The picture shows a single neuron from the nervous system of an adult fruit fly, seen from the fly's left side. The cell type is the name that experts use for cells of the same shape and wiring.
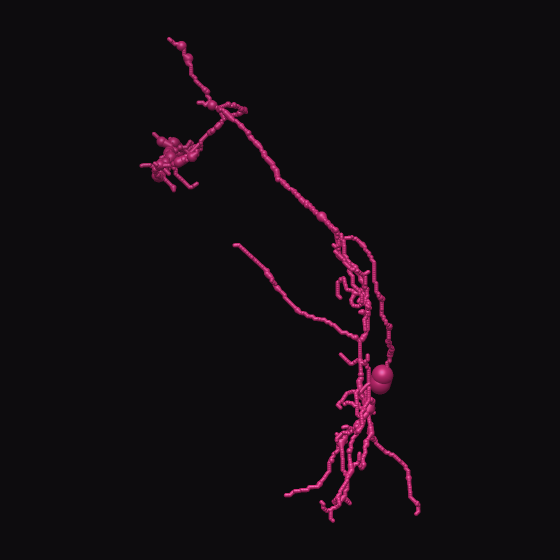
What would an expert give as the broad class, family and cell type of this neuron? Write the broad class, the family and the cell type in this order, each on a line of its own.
central-brain intrinsic neuron
hemilineage DM6_posterior
CB1997_b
